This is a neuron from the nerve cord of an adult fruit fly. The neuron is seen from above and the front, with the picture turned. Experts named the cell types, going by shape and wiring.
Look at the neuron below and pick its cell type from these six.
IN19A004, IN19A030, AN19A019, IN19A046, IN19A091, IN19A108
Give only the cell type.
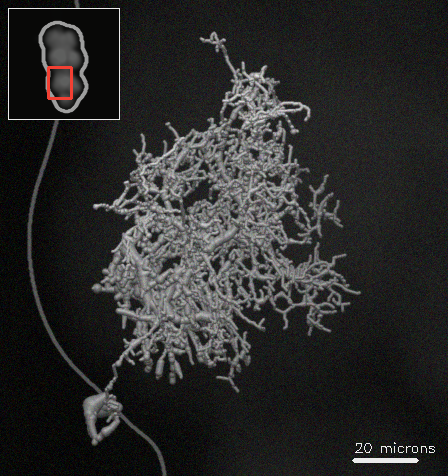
IN19A004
